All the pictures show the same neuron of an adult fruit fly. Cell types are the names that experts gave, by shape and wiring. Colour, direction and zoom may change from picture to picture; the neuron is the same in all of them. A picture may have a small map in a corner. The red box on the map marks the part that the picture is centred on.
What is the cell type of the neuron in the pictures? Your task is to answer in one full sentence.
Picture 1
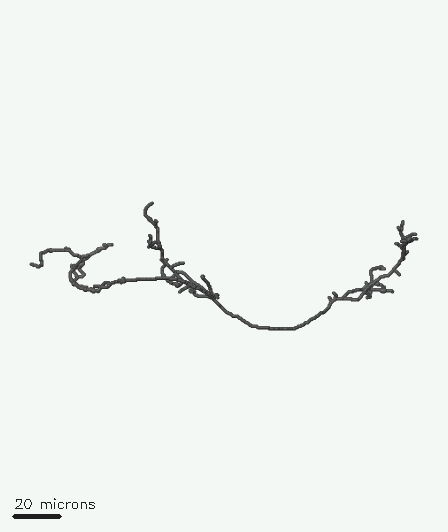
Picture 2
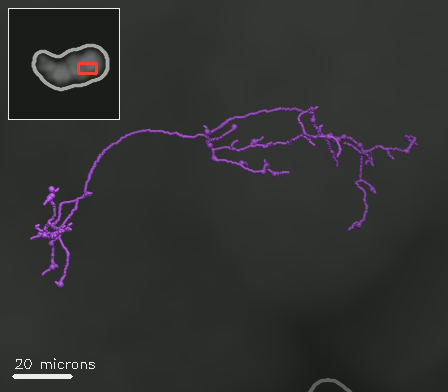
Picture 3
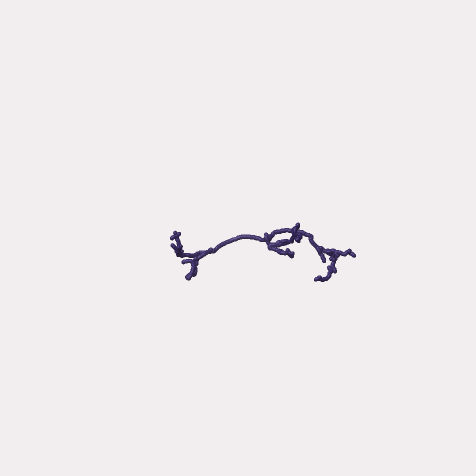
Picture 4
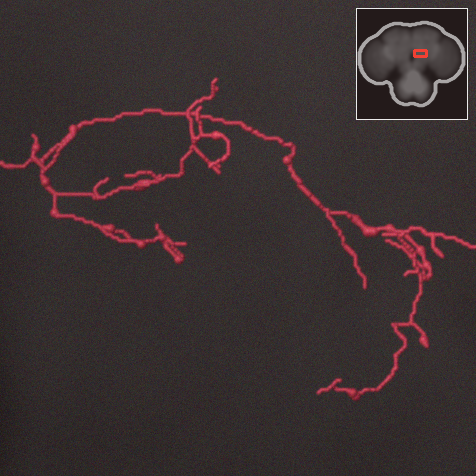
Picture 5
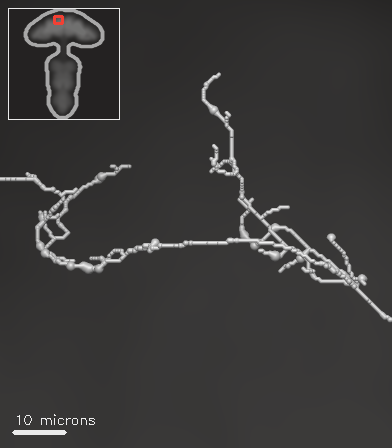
It is to cell type CB3172 that the neuron belongs.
